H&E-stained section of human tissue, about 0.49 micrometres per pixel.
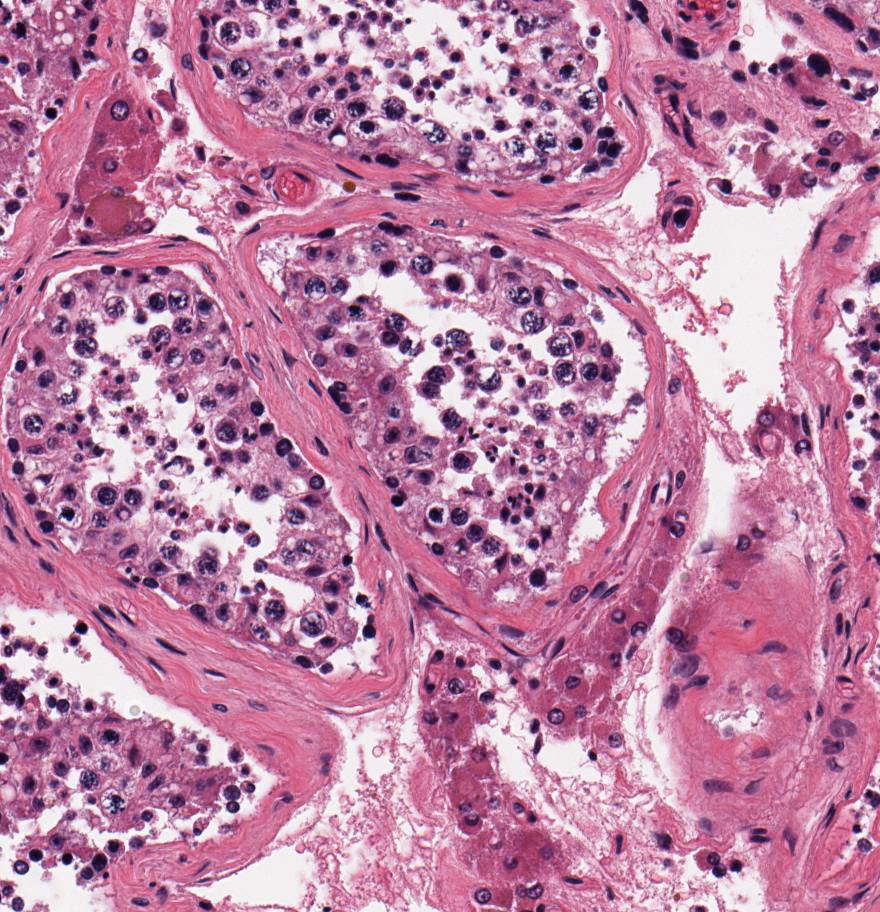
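Testis. Large rounded to oval tubules in cross-section fill most of the field, left and centre, with looser tissue between them on the right. Each tubule is bounded by a thick band of pink, wavy, layered fibrous tissue holding flattened spindle-shaped nuclei. Within the tubules, large round cells with coarse, clumped, dark chromatin and pale cytoplasm are scattered among many small cells with dense, very dark round nuclei.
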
